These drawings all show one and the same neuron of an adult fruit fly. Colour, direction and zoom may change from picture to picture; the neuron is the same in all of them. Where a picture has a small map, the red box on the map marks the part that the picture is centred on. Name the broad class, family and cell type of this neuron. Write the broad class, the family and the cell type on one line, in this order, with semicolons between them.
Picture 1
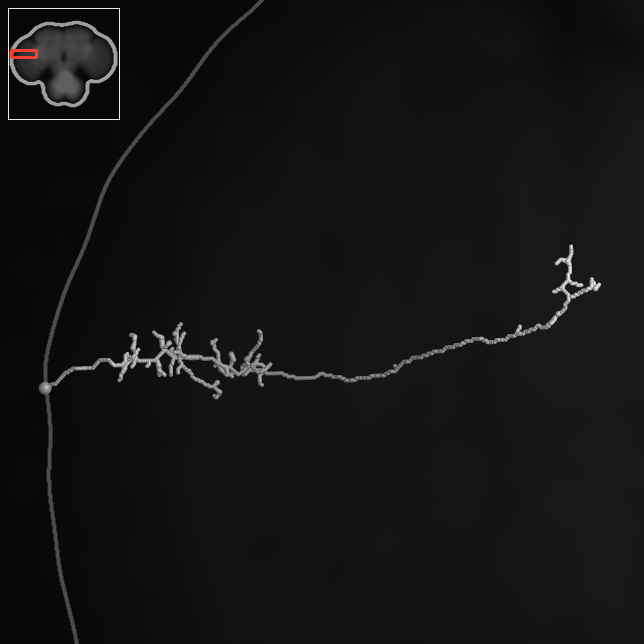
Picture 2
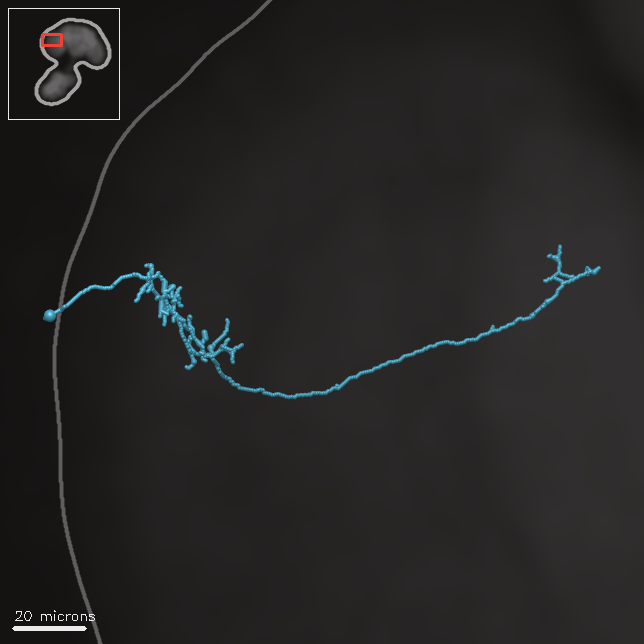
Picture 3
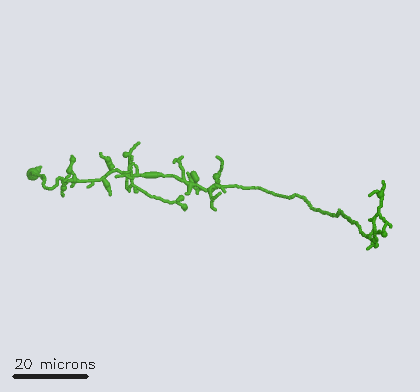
optic-lobe intrinsic neuron; Tm; Tm5c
